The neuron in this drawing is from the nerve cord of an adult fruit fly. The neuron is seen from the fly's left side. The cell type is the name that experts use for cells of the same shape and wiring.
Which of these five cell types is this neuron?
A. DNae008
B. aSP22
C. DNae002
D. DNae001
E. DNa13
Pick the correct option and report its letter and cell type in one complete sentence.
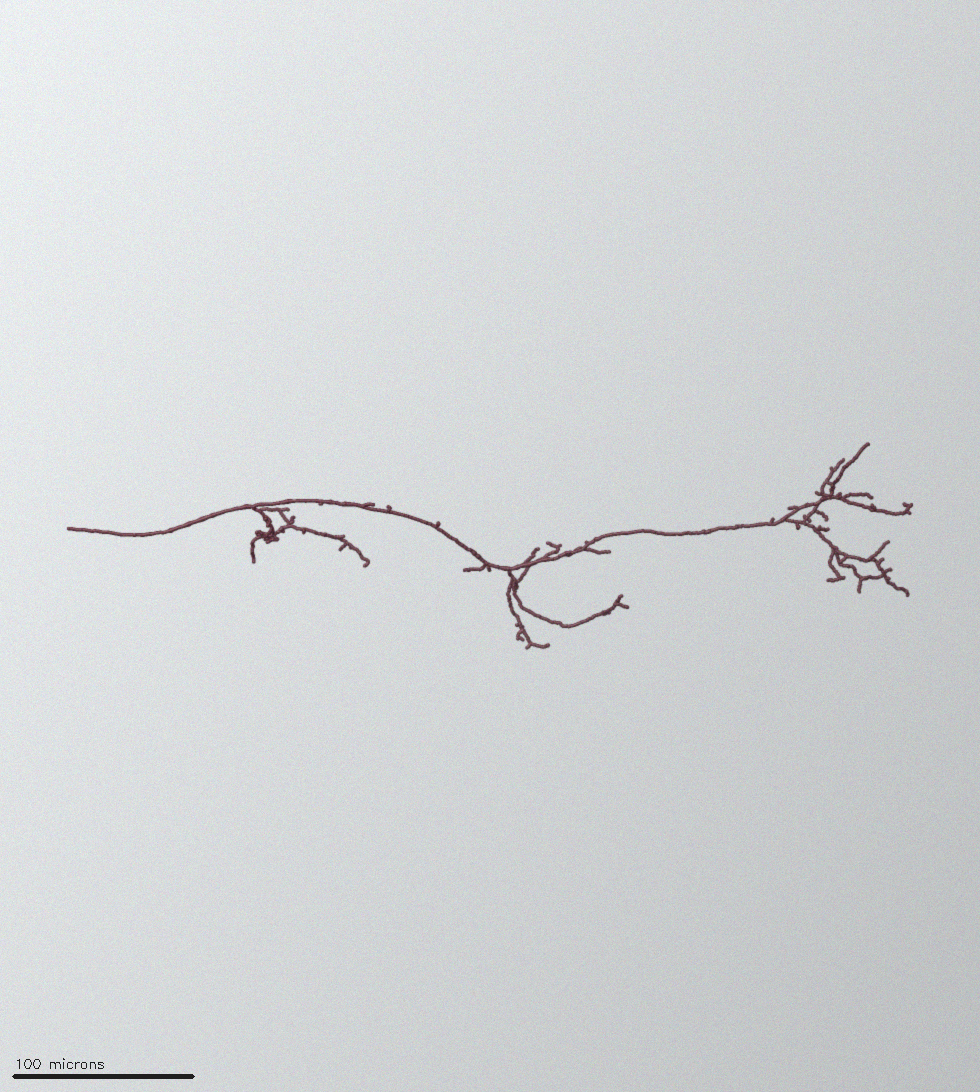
Option E, DNa13, is the type of cell the neuron is.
